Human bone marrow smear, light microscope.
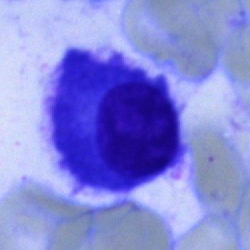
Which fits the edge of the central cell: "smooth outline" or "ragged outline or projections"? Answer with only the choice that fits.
Ragged outline or projections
